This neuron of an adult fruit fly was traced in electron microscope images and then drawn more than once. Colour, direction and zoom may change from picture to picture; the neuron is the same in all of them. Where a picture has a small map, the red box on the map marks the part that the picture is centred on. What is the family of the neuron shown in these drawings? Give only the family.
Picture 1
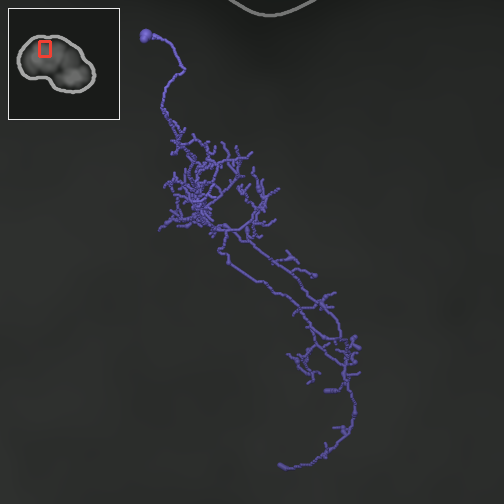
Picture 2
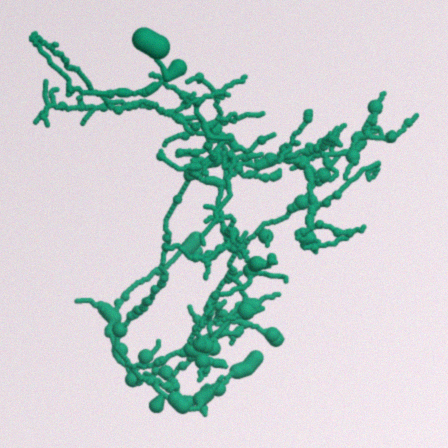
hemilineage SMPad2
